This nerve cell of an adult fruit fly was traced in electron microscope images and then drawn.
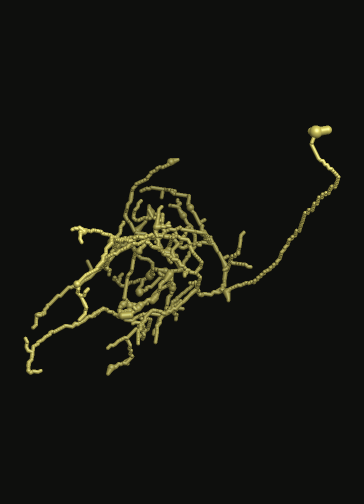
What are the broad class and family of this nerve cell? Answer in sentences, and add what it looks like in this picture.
Its broad class is central-brain intrinsic neuron. The family is hemilineage TRdl_b. The cell body is at the upper right of the picture. The picture shows dozens of branch ends.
